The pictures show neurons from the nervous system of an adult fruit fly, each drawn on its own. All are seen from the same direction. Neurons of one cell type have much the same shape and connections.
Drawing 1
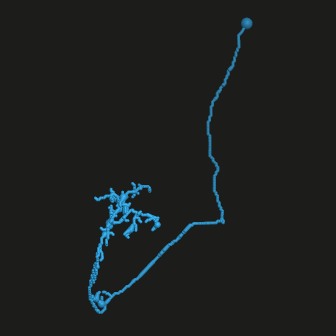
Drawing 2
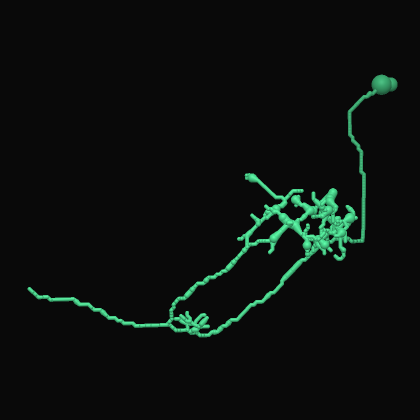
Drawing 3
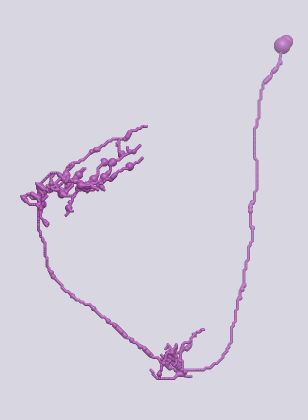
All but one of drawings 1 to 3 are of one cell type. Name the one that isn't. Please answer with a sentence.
The neuron in drawing 3 is of another cell type than the rest.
